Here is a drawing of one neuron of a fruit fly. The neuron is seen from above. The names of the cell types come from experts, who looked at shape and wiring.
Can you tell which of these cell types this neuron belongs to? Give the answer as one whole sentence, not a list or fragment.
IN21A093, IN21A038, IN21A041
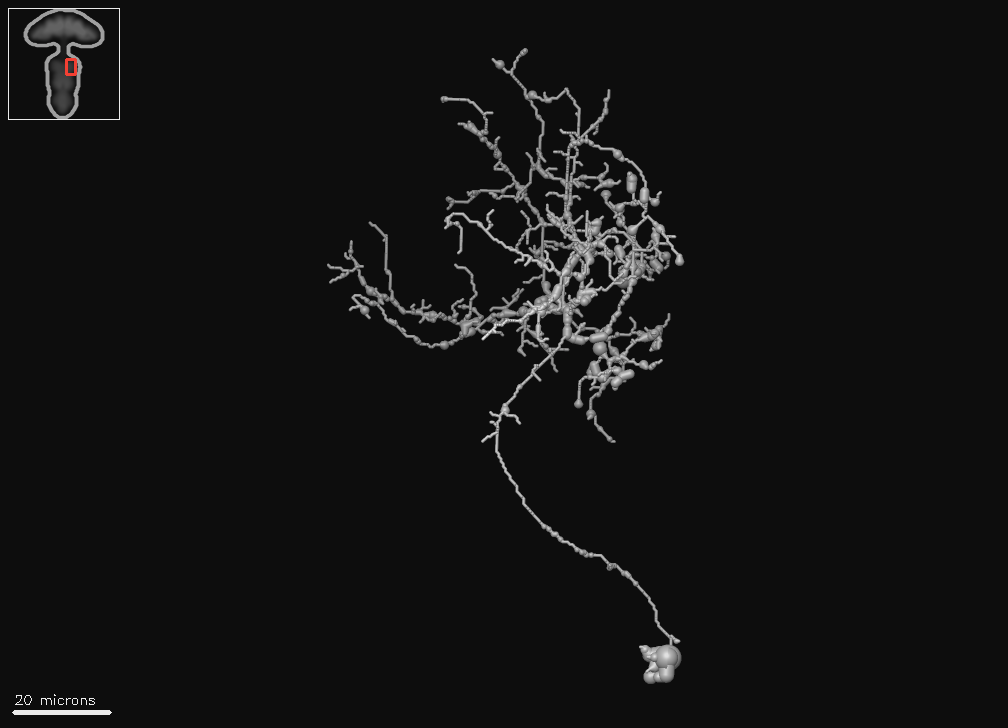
The type assigned to this neuron is IN21A038.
